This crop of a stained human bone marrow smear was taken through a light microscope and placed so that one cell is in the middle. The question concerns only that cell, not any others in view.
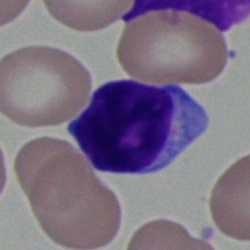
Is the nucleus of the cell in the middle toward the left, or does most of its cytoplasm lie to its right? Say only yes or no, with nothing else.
Yes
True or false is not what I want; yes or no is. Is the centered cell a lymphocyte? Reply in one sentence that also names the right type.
Yes, a lymphocyte is the cell positioned in the middle of the field.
